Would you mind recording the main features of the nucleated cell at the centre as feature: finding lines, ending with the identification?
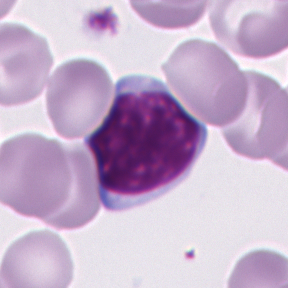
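Cytoplasm: pale blue, no vacuoles seen
Nucleus: pushed inward on the left side, where a red cell presses on it
Chromatin: coarsely clumped
Cell: typical lymphocyte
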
